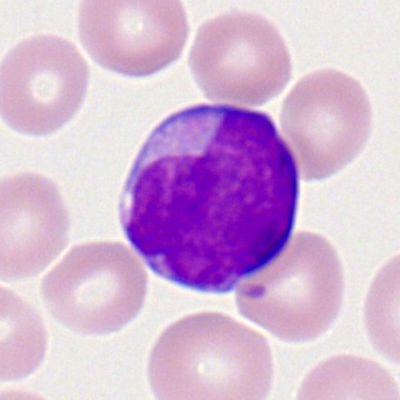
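Myeloblast, the central cell in a stained human blood smear viewed by light microscopy. Its outline is round and smooth, and the surface bears no projections. Cytoplasm is scant, forming a thin blue rim that is widest as a pale crescent at the upper left.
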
